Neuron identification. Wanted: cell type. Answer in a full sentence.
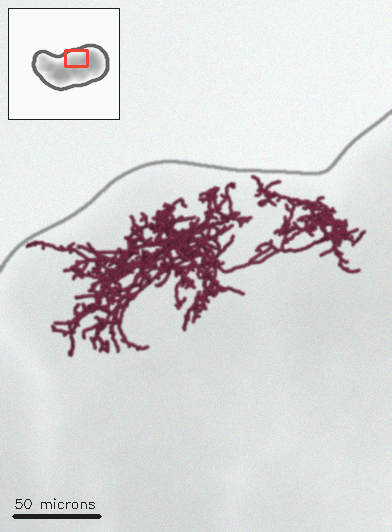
The cell type is SMP549.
